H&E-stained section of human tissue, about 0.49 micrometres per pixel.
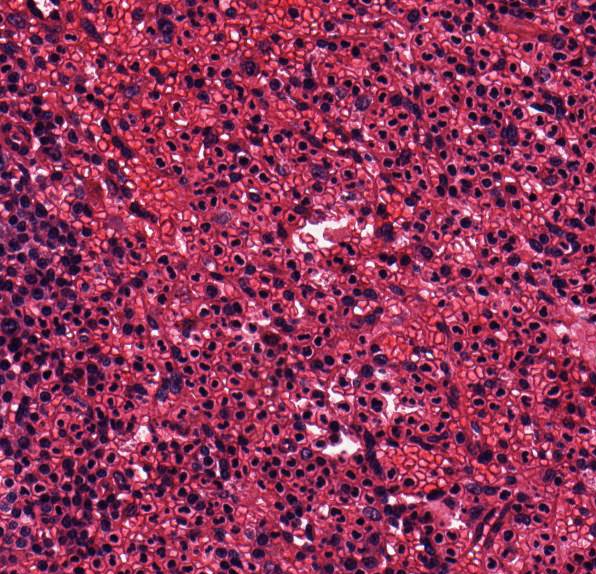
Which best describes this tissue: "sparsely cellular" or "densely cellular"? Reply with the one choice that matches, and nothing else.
Densely cellular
